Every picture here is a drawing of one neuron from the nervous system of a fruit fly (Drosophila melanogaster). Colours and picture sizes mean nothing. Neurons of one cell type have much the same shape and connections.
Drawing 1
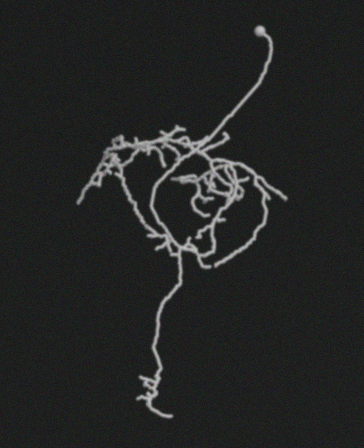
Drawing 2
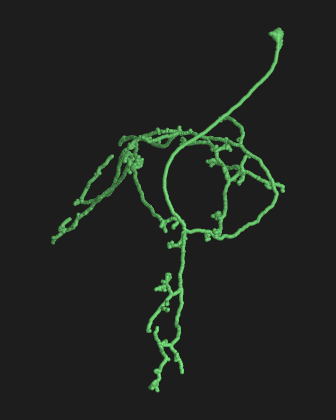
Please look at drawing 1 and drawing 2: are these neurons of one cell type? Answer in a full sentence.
They are of different cell types.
